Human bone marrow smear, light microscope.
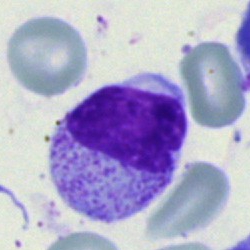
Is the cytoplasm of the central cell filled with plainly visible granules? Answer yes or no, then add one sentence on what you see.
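Yes. Many purple granules are scattered through the cytoplasm.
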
